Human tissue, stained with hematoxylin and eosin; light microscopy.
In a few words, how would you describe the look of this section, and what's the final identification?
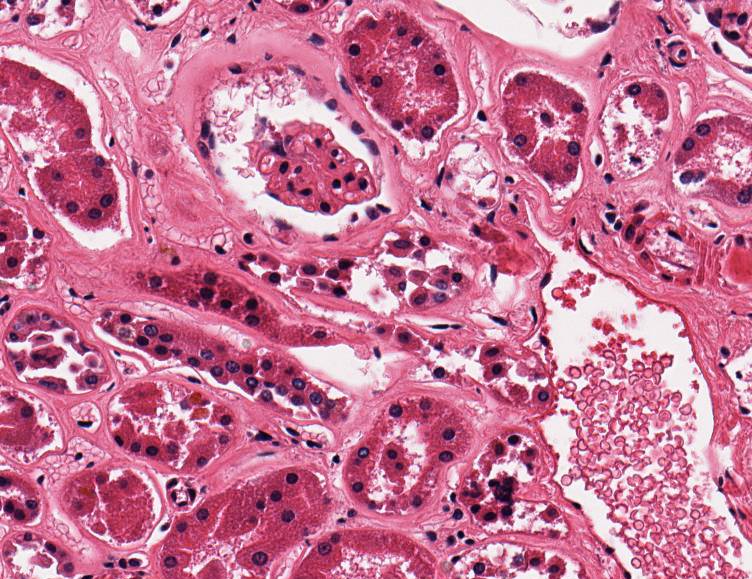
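Closely packed round and oval tubular cross-sections fill most of the field. Their lining cells have abundant granular, deeply eosinophilic cytoplasm and single round, dark nuclei. Down at the lower right, a large space holds numerous red blood cells. It's renal cortex.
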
